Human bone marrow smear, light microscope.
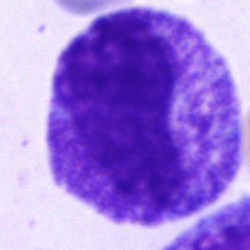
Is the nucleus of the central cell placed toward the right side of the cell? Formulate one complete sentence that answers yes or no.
No, the cell holds its nucleus toward the left.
